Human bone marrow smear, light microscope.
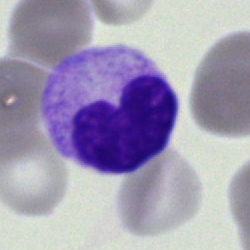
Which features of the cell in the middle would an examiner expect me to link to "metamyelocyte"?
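The nucleus is kidney-shaped, with a notch in its upper edge, and that sits well with a metamyelocyte.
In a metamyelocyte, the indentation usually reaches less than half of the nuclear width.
The nucleus lies off-centre, in the lower right part of the cell, and the cytoplasm around it is pale lilac. Fine purple granules are scattered through that cytoplasm.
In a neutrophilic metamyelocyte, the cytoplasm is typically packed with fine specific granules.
Scattered rather than packed, then, is where this picture sits less easily with that.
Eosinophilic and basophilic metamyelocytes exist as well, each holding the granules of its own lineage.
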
